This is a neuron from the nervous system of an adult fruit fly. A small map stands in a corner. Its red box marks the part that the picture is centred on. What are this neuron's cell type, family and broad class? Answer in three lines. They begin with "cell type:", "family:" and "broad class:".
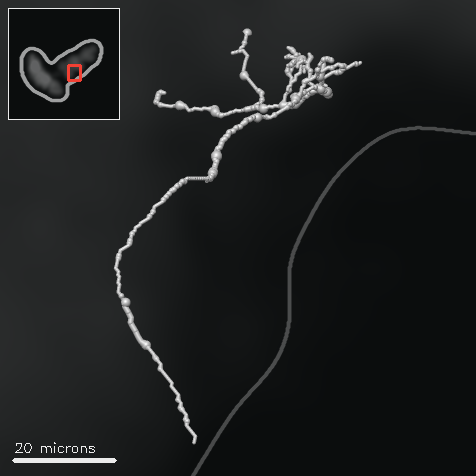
cell type: SNta11
family: class mechanosensory tactile
broad class: sensory neuron entering the nerve cord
